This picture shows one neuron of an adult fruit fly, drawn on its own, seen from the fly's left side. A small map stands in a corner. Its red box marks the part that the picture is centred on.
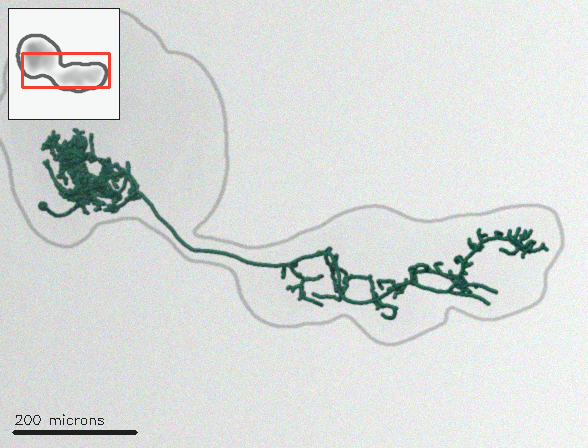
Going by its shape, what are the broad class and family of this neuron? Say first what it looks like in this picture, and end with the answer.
Its cell body lies on the left of the picture. From left to right in the picture it spans about 850 microns. Dozens of branch ends can be seen. It is a descending neuron. The family is DNg.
